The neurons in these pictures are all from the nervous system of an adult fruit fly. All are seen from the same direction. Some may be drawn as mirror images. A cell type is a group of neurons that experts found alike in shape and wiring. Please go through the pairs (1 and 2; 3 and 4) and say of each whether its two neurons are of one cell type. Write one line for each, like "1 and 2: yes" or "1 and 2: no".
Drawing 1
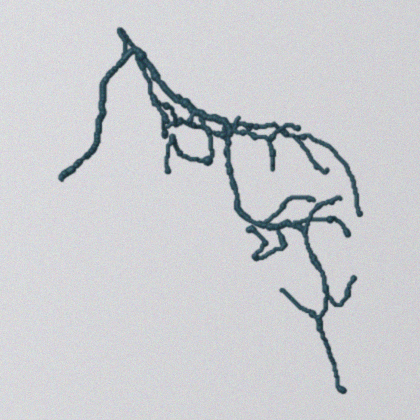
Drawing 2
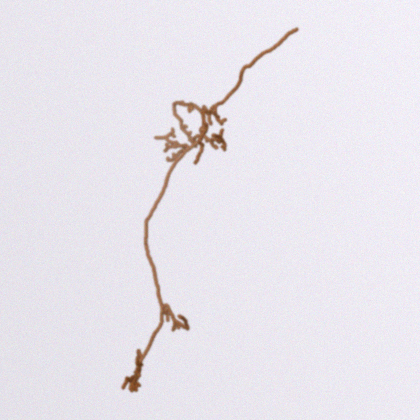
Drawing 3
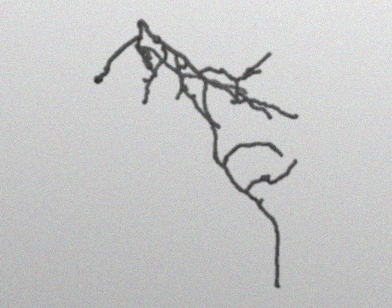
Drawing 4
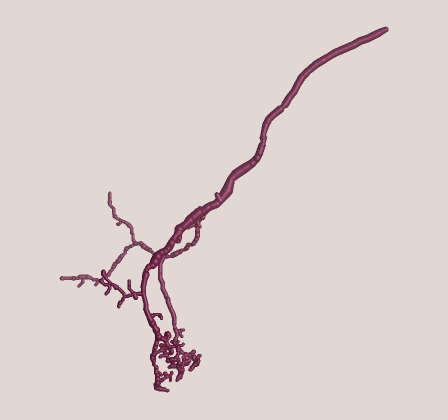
1 and 2: no
3 and 4: no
